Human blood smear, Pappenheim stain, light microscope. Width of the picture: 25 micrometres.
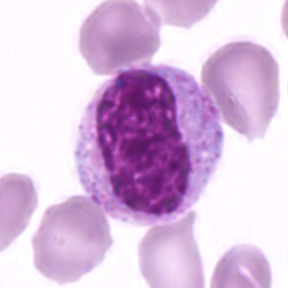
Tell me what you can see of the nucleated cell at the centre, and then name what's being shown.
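Notice first that the outline is round and smooth, with no projections coming off the surface. Now the nucleus: a single elongated oval mass, not split into separate lobes. In the cytoplasm you can pick out fine pinkish-purple granules scattered through it. This is a metamyelocyte.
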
